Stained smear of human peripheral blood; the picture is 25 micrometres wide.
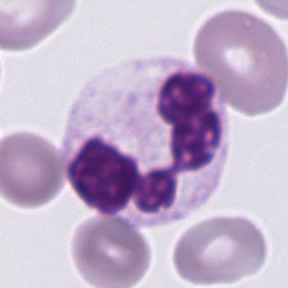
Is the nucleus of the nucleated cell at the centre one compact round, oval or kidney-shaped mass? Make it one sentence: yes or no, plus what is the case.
No, its nucleus is not one compact mass but is split into lobes.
